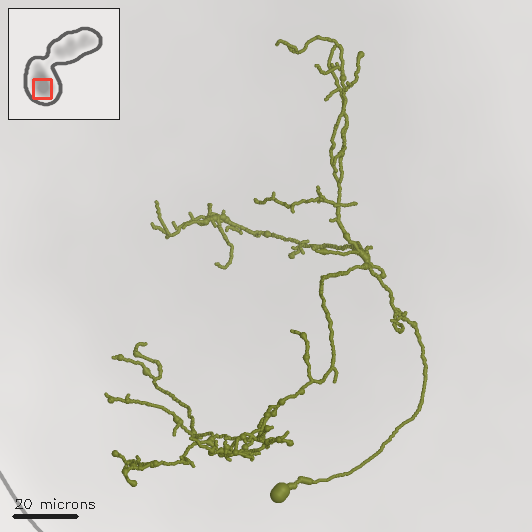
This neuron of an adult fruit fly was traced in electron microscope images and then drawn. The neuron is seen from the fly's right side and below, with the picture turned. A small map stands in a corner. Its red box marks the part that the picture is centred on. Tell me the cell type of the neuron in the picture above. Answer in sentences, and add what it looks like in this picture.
Its cell type is CB3093. Its broad class is central-brain intrinsic neuron. Its cell body lies at the bottom of the picture. From top to bottom in the picture it spans about 150 microns. Dozens of branch ends can be seen.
